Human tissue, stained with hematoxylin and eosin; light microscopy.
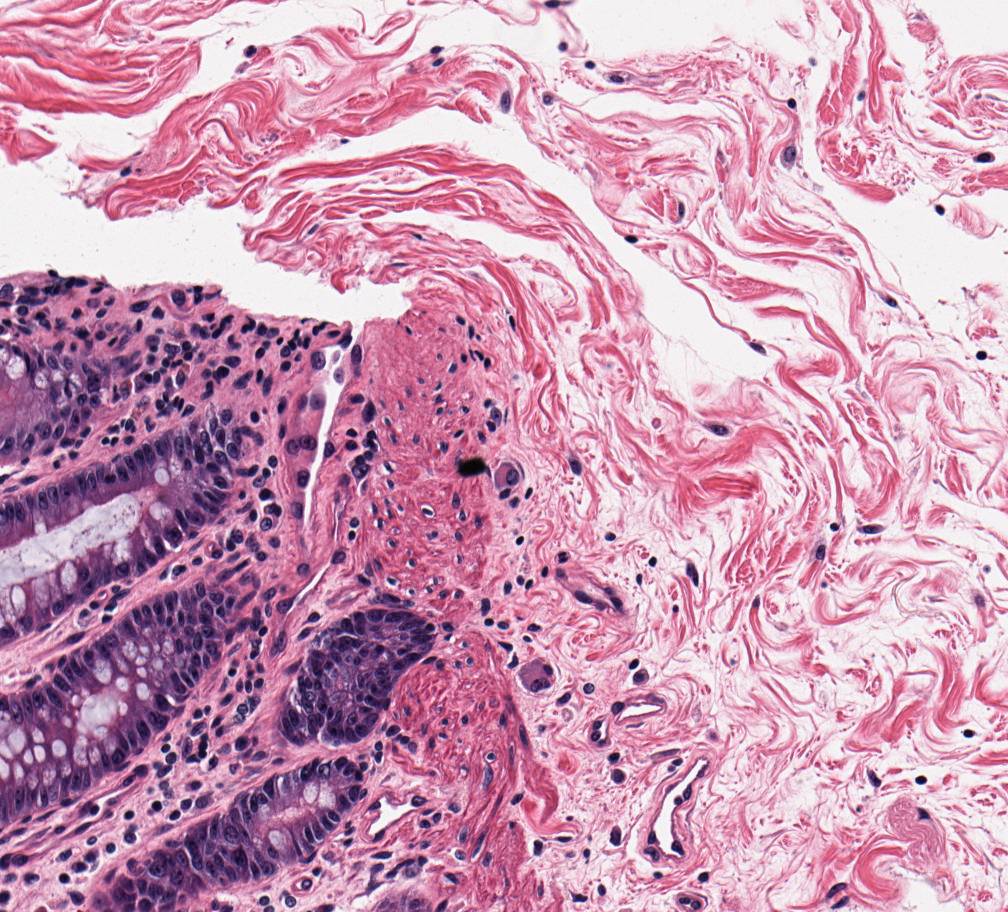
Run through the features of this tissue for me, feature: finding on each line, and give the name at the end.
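Layout: glandular mucosa at left and lower left, loose fibrous tissue at top and right
Gland lining: many goblet cells with pale mucin vacuoles
Nuclei: elongated, crowded, dark, toward the base of the columnar lining cells
Centre: pink smooth muscle bundles between mucosa and loose fibrous tissue
Name: transverse colon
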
